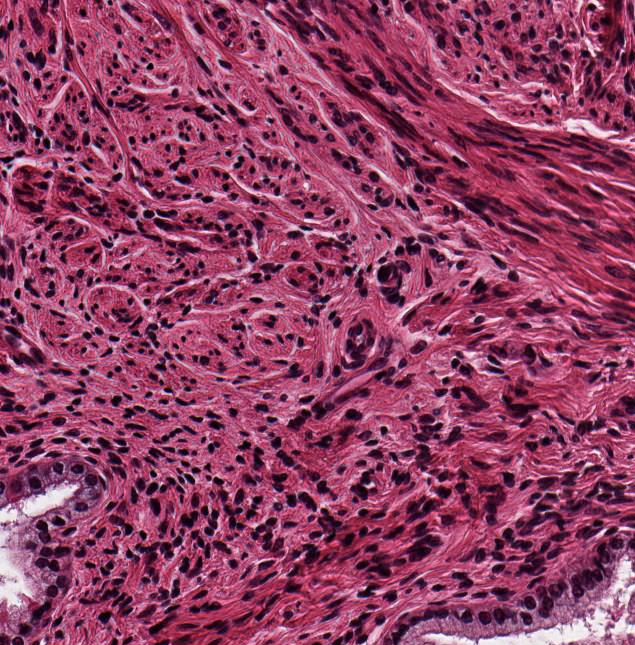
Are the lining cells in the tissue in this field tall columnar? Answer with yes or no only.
Yes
